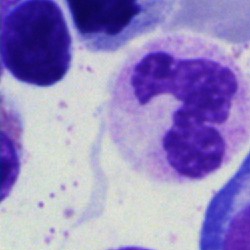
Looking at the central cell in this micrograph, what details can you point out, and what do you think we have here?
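Point one, the outline is round and smooth. Point two, the chromatin is dark purple and coarsely clumped. Point three, the cytoplasm is abundant and pale pinkish-lilac. Point four, that cytoplasm contains no clear vacuoles. The central cell is a segmented neutrophil.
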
